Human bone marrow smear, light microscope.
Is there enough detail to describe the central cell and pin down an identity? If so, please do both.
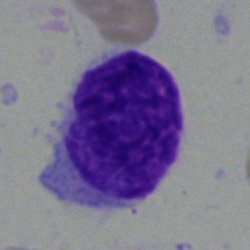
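Most of the cell is filled by the nucleus. Scant, pale blue cytoplasm lies mainly on the lower left side of the nucleus. At the lower left, this cytoplasm extends into an irregular, ragged tag. The cell is a hairy cell.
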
